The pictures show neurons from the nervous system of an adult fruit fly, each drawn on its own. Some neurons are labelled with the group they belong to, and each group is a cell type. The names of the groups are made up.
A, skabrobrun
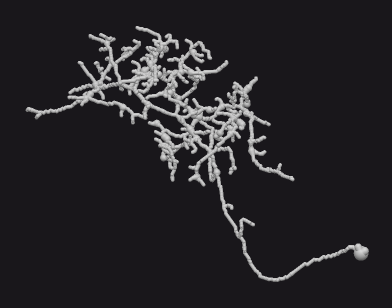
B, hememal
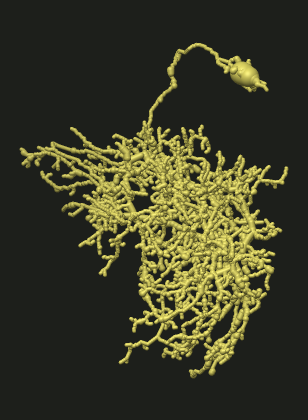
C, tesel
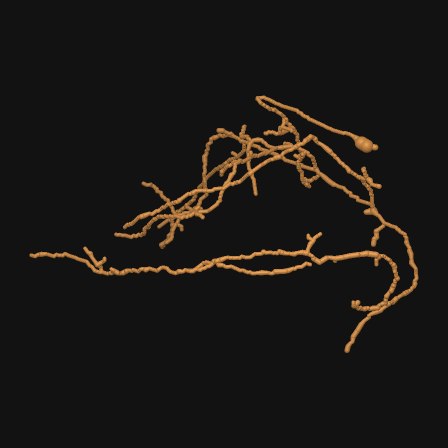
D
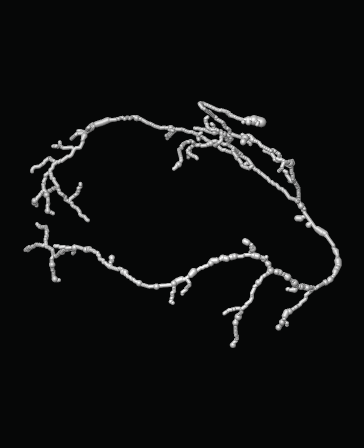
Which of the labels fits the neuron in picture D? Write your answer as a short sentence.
It belongs to tesel.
